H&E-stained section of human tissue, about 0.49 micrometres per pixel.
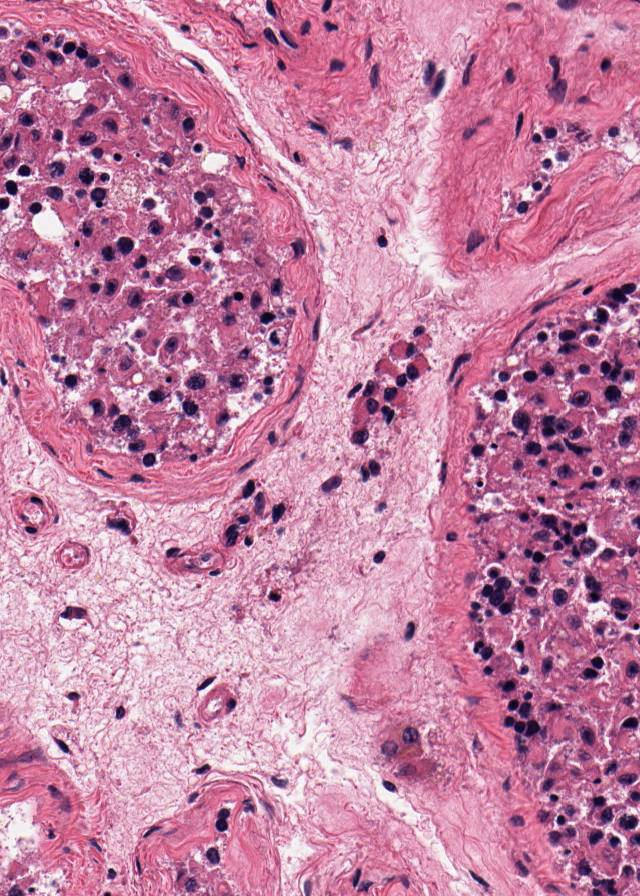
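Testis, haematoxylin and eosin. Layout: large rounded tubular cross-sections at the upper left and along the right edge, with a broad band of interstitial tissue running down the centre between them. Tubule boundary: a thick, layered band of pink fibrous tissue. Tubule contents: loosely arranged cells with dark round nuclei among pink granular material holding small clear vacuoles. Interstitial stroma: pale, loose, finely fibrillary, sparse scattered nuclei.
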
